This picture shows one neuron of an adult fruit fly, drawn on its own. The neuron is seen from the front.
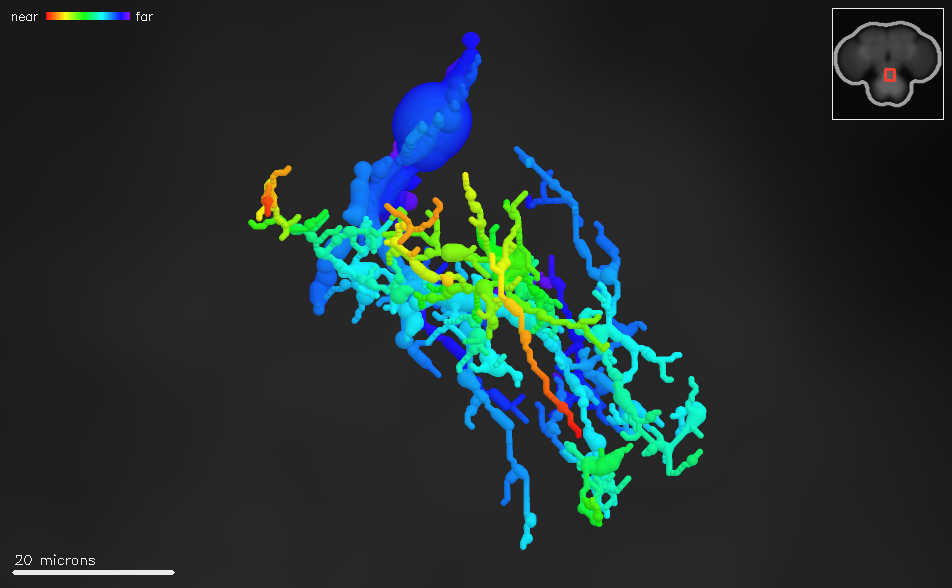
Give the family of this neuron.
MNad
